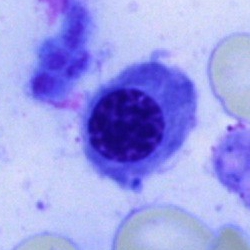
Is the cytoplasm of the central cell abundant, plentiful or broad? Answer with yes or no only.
Yes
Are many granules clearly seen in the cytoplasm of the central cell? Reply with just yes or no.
No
